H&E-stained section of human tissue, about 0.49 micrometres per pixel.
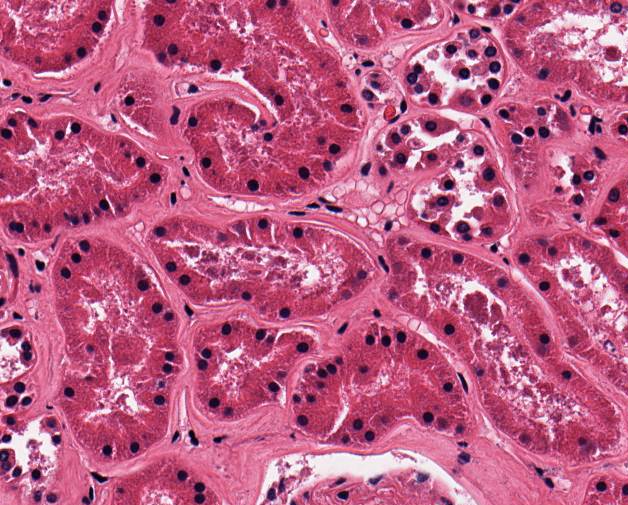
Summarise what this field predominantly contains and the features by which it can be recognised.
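This is the cortical labyrinth of the kidney. See how closely packed tubules, cut in various planes and parted by narrow stroma, fill the field.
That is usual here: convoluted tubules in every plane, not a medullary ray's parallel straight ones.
Each has one layer of cuboidal to low columnar cells with abundant deeply eosinophilic, finely granular cytoplasm.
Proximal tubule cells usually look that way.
At upper right, a few tubules have smaller, paler cells with more crowded nuclei.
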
